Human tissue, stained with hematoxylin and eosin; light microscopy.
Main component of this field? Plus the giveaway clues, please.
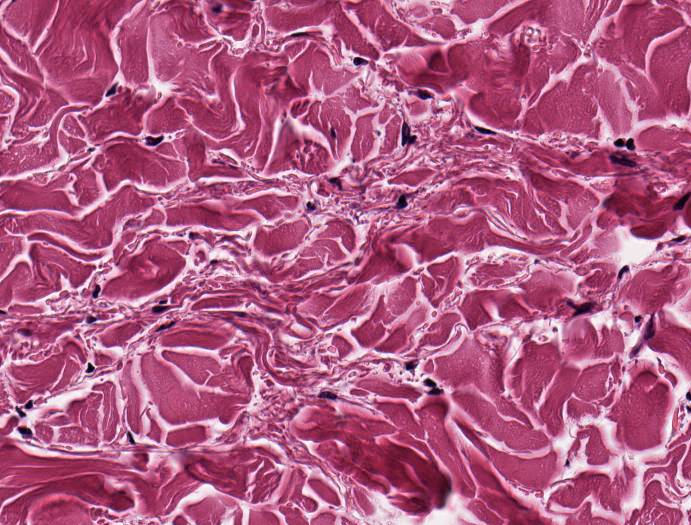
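Dermis: the first check is the collagen, which fills the field as thick, wavy, pink bundles running in many different directions.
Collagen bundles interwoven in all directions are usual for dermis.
Second, the nuclei are sparse, small, dark and elongated, and they sit only in the spaces between the bundles, never within them.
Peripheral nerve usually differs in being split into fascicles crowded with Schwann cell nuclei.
Third, the bundles show no cross-striations, and no epithelium appears anywhere.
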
